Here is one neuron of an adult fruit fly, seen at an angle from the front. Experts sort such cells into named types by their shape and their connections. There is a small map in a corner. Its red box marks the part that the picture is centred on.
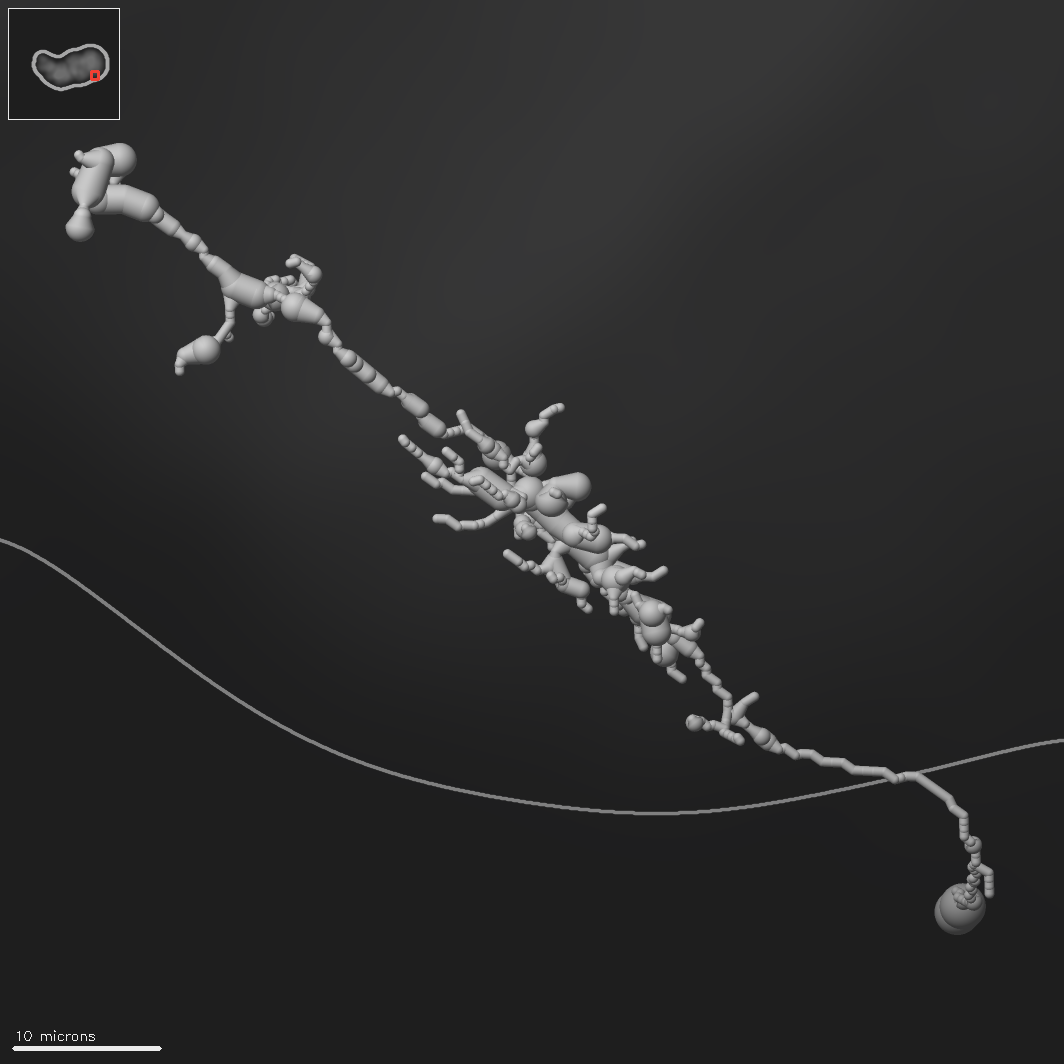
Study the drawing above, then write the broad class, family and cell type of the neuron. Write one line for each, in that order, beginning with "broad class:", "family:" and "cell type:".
broad class: optic-lobe intrinsic neuron
family: Mi
cell type: Mi4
